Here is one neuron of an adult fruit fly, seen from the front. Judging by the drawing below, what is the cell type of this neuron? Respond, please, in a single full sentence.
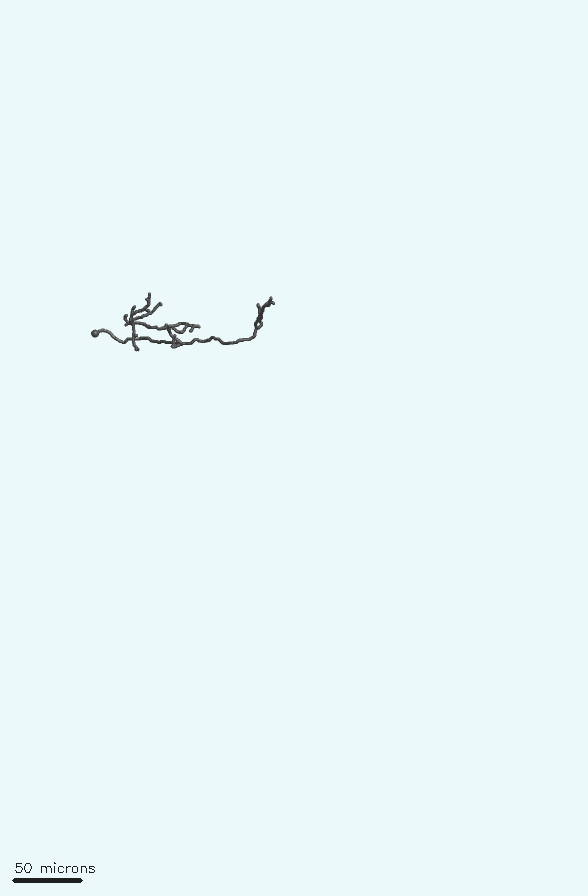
As its cell type, this neuron has SMP281.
